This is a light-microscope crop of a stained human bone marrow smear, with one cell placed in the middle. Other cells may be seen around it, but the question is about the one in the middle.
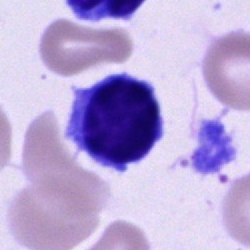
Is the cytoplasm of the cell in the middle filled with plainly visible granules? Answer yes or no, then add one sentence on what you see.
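No. No granules are seen in the cytoplasm.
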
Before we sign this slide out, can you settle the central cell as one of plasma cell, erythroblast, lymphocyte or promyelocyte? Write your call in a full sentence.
The cell centred in this crop is categorized as a lymphocyte.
